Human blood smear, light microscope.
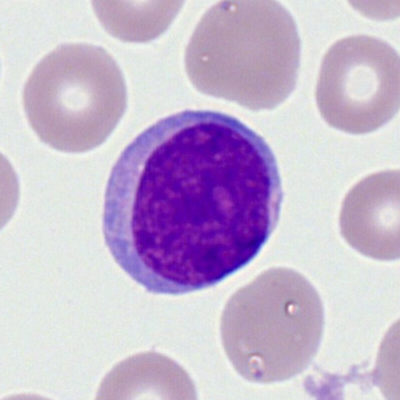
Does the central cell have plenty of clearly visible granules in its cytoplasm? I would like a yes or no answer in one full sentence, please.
No, no granules can be seen in the cytoplasm of this cell.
